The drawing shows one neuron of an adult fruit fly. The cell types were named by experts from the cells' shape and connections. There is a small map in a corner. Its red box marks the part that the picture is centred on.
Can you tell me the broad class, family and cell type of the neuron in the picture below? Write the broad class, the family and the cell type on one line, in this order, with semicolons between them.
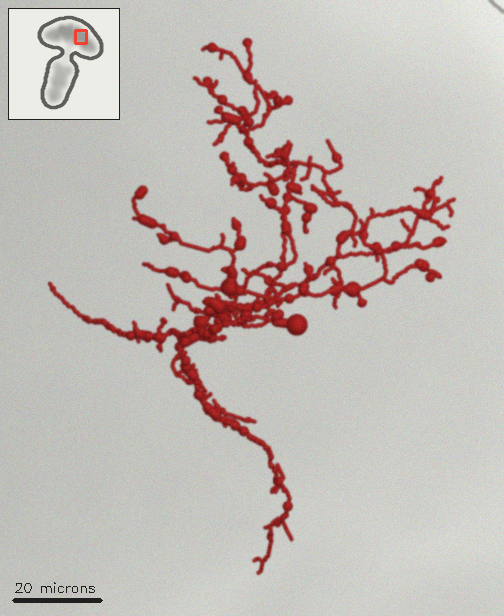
central-brain intrinsic neuron; hemilineage LHd2; SLP316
